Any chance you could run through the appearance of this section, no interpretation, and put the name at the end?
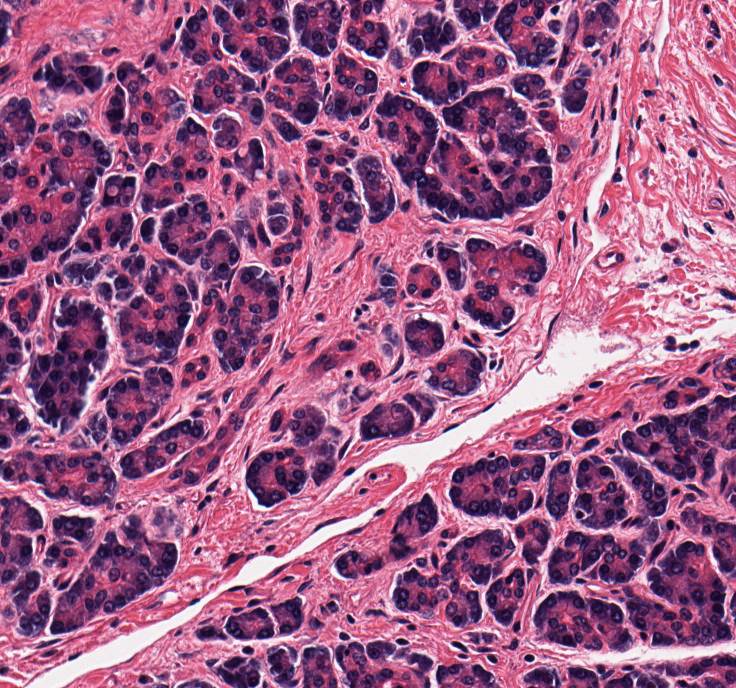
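The tissue is glandular, built of many small acini gathered into lobules, with pink fibrous septa between the lobules. Each acinus is a small rounded cluster of cells whose lumen is inconspicuous. Acinar cell nuclei are round and dark, sitting toward the outer edge of the acinus. No fat cells appear anywhere. This is pancreas.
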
